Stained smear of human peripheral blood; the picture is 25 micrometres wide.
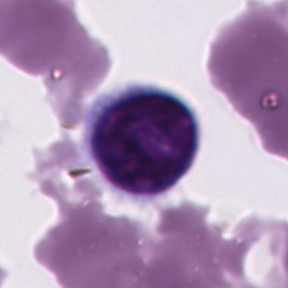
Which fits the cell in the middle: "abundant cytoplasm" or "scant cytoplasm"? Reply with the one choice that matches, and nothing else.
Scant cytoplasm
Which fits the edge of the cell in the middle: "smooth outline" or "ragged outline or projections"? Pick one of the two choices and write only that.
Smooth outline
